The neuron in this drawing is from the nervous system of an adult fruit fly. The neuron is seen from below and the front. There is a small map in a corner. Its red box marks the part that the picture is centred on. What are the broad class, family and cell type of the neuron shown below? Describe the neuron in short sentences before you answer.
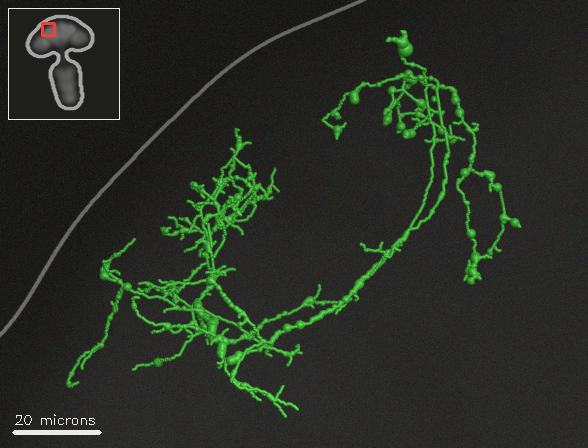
It lies in the brain. By the scale bar it is about 110 microns wide in this view. Dozens of branch ends can be seen. Its broad class is central-brain intrinsic neuron. Its family is hemilineage LHd1. It is of cell type SLP151.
